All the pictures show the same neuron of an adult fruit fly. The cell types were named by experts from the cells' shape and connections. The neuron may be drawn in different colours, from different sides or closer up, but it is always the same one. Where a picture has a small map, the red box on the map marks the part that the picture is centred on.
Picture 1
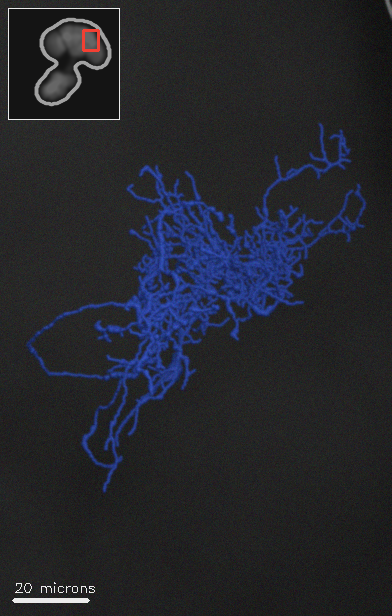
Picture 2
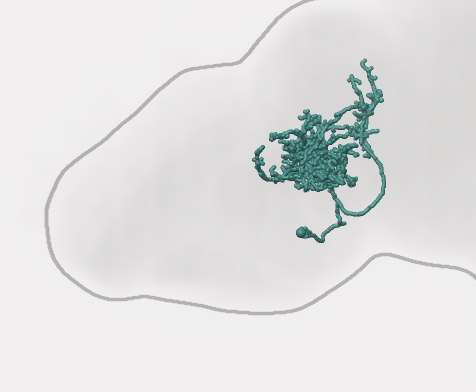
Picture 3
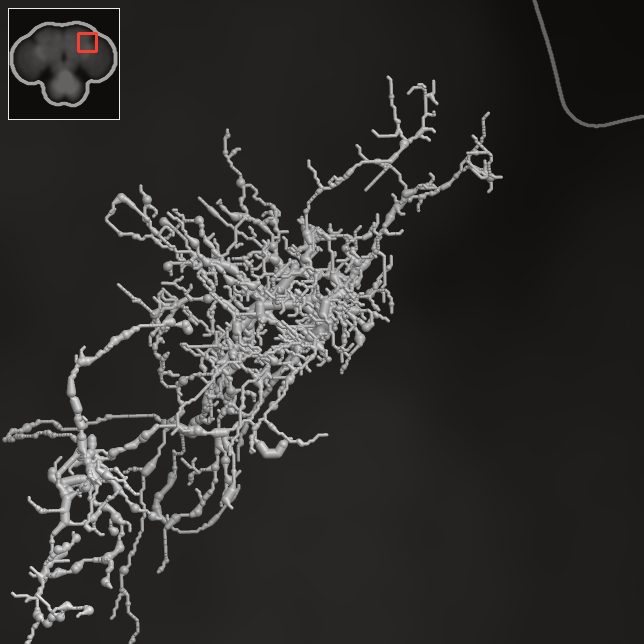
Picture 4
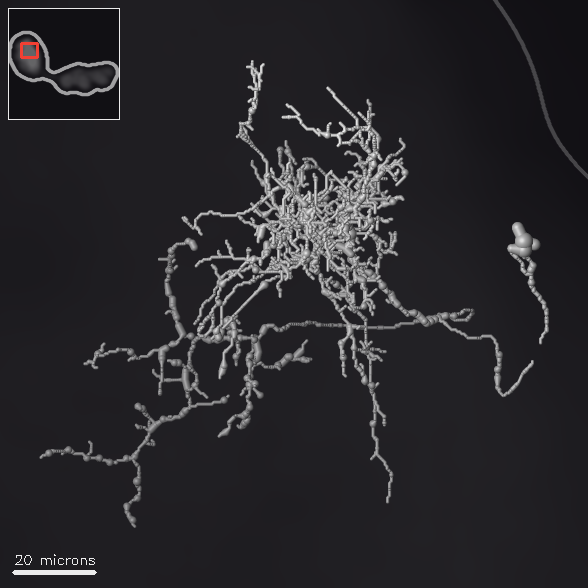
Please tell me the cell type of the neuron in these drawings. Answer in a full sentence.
The cell type is LHPV2g1.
